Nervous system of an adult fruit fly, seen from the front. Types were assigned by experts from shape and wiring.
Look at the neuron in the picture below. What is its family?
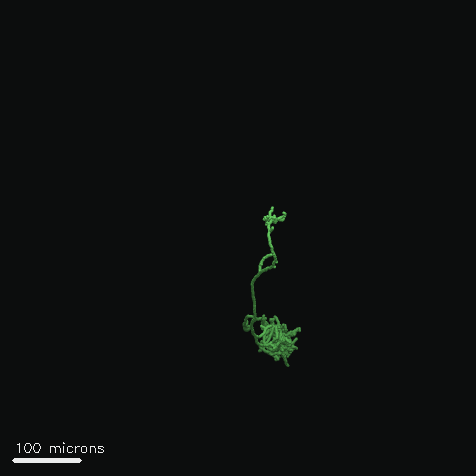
hemilineage 12B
